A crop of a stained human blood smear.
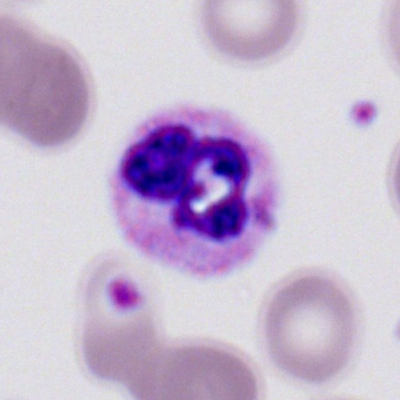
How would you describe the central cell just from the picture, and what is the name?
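Working through the cell in order, its outline is roughly round. The chromatin is dark purple and coarsely clumped, and no nucleoli are visible in the nucleus. Fine pinkish granules fill the cytoplasm. The cell is a segmented neutrophil.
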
